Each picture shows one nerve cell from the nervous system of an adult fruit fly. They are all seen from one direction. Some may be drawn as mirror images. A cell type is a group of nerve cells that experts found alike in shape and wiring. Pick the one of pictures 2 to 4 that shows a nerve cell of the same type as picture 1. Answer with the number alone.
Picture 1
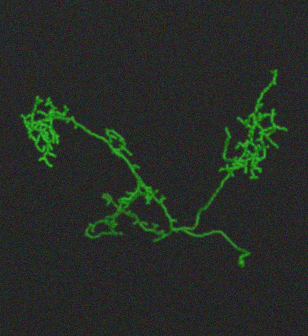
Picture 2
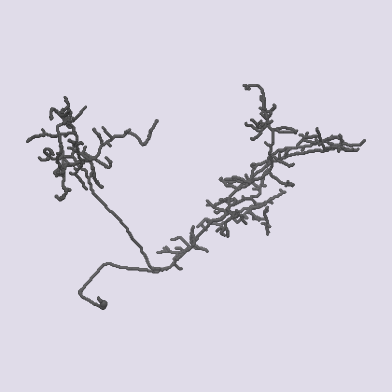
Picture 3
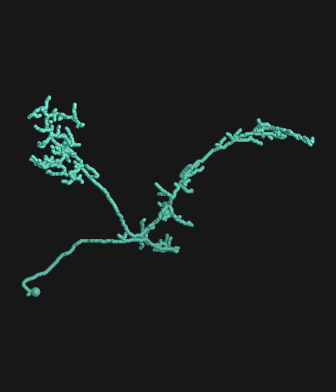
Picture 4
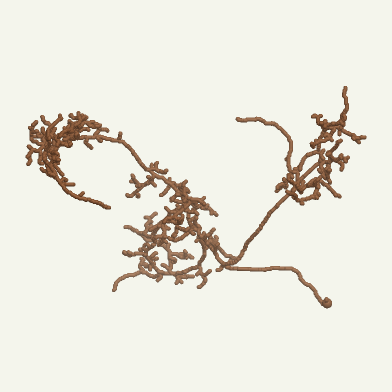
4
